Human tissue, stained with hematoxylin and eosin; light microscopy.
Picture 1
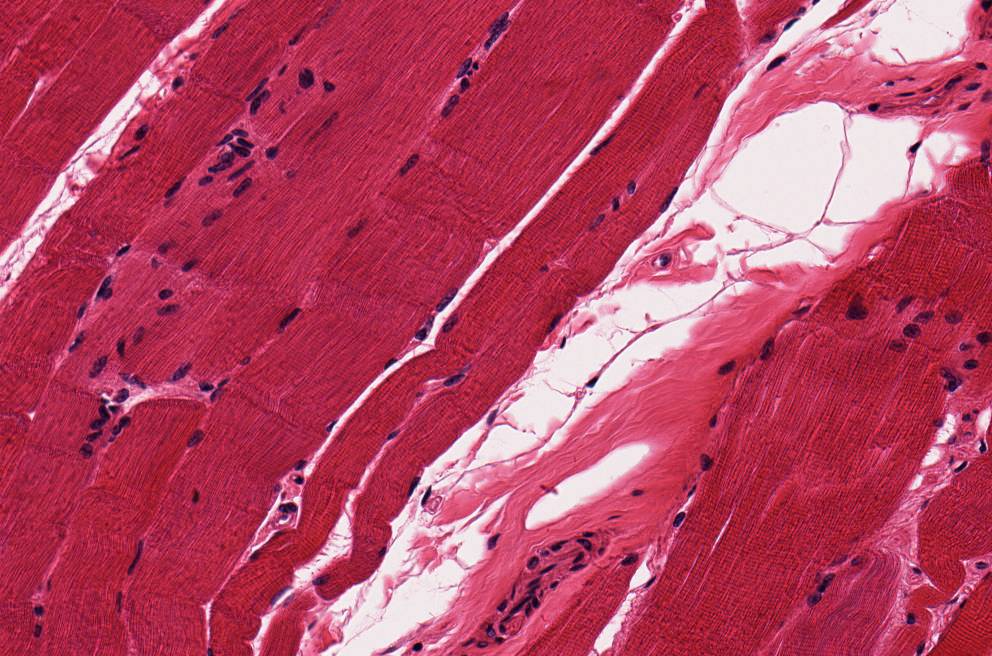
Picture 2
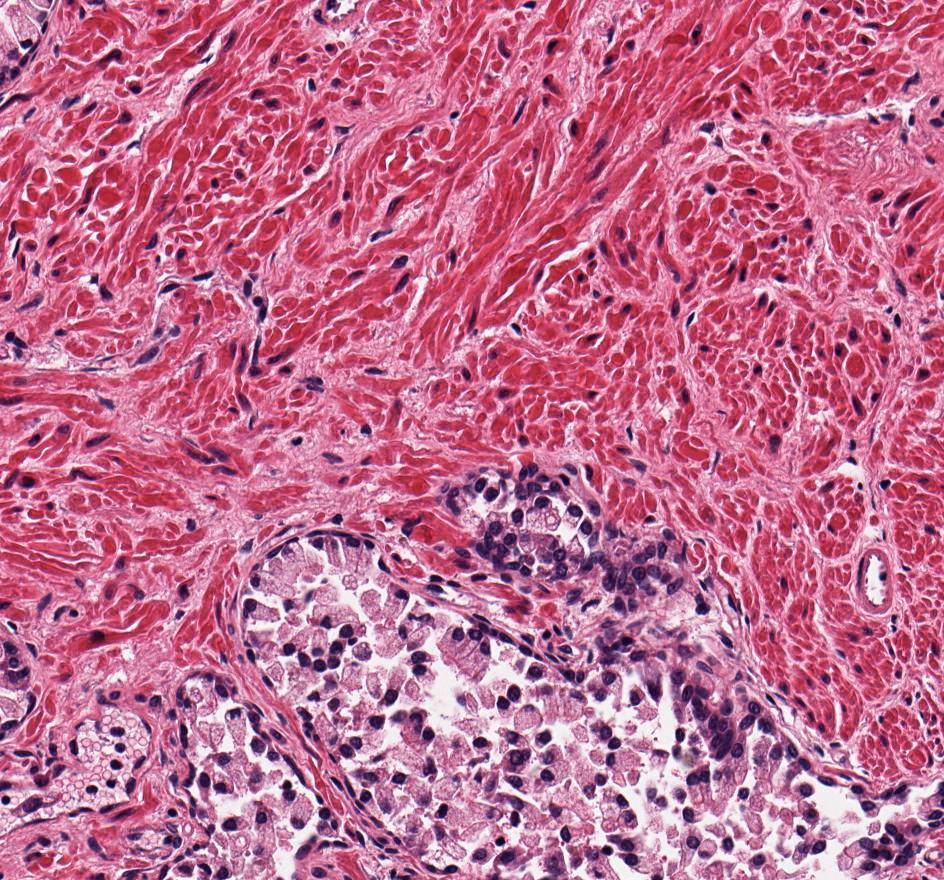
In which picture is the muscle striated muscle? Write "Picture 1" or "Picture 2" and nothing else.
Picture 1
